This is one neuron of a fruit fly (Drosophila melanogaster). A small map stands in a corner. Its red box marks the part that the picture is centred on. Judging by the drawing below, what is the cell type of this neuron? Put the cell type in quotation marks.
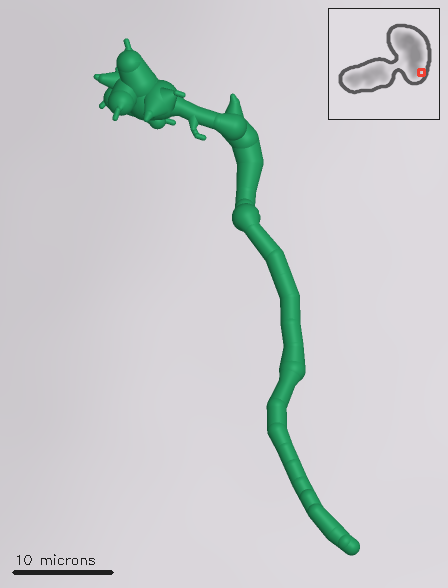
"L2"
